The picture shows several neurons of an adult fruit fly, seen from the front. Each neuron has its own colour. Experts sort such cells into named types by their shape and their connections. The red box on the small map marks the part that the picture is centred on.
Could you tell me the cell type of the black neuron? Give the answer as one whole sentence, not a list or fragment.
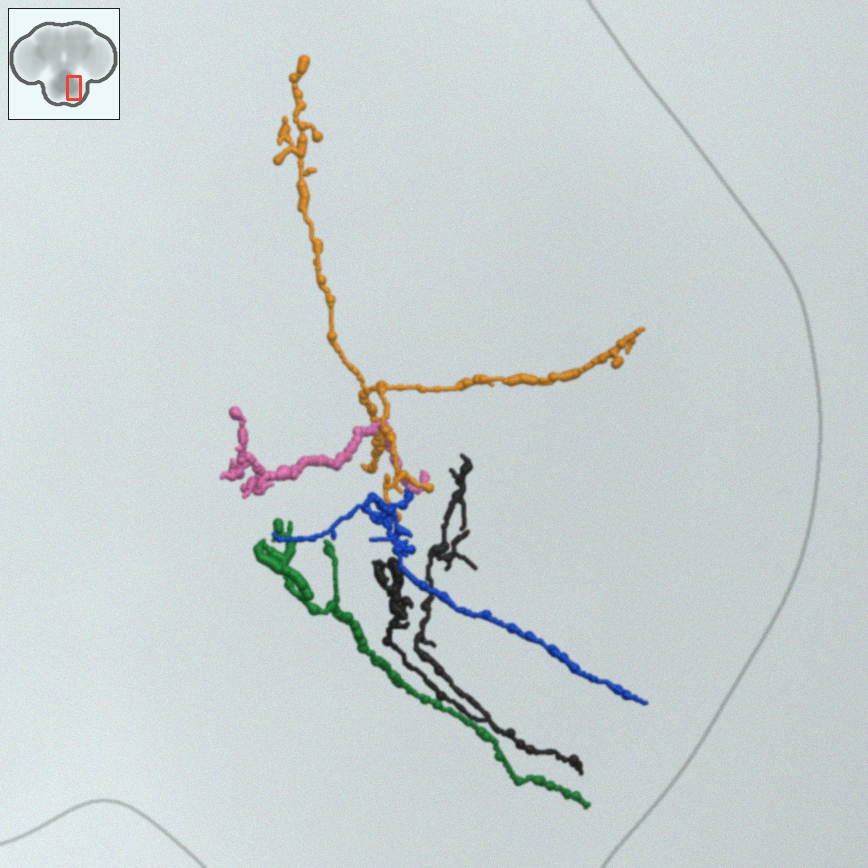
As for cell type, this neuron is SNpp39.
